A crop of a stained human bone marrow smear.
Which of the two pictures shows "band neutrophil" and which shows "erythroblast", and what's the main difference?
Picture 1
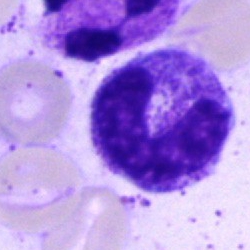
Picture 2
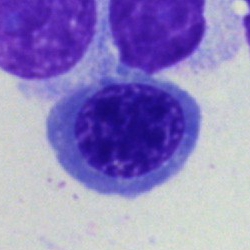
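In picture 1 the cell is a band neutrophil; in picture 2 it is an erythroblast. The granules mark the plainest difference: in the band neutrophil they reach right out to the edge of the cell, while the erythroblast's cytoplasm shows none.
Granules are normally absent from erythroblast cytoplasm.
The band neutrophil also has a paler, finely speckled lilac area in its upper right part. In the erythroblast, the chromatin is dark purple and coarsely clumped, and the cytoplasm forms a moderate rim that is widest on the left side of the nucleus. Both outlines are smooth, round in the band neutrophil and round to oval in the erythroblast. No clear vacuoles are seen in the band neutrophil, and none in the erythroblast's cytoplasm. Two other nucleated cells lie against the erythroblast's top edge.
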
